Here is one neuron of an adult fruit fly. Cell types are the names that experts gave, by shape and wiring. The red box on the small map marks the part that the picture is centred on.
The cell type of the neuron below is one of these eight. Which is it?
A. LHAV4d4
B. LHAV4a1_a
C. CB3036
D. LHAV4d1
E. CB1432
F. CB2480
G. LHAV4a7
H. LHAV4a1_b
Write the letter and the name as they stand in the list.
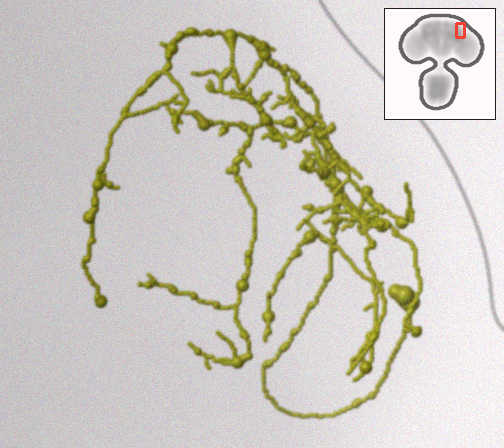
A. LHAV4d4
